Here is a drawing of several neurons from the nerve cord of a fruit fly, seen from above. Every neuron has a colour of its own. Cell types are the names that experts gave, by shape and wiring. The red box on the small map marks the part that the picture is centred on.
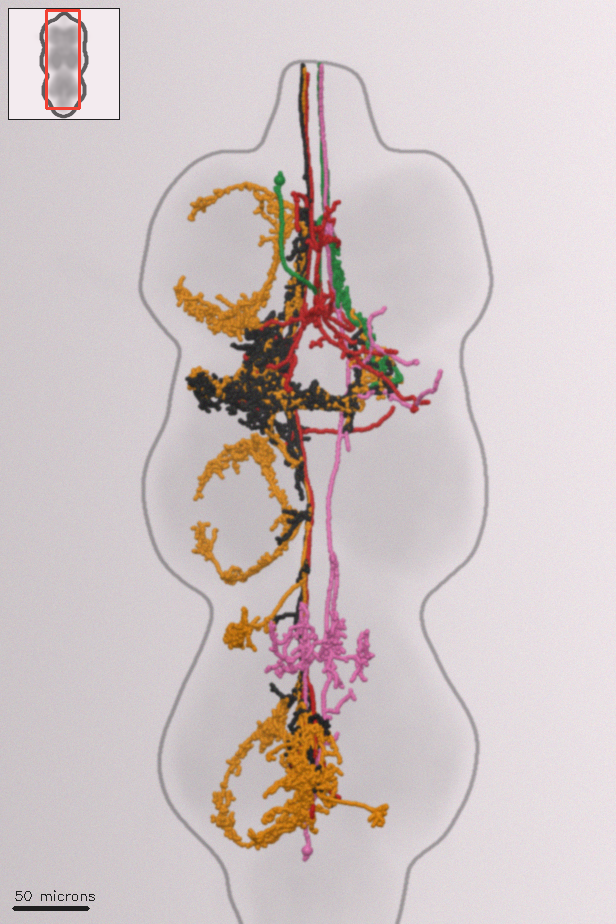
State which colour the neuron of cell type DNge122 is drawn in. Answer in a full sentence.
The colour is black.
